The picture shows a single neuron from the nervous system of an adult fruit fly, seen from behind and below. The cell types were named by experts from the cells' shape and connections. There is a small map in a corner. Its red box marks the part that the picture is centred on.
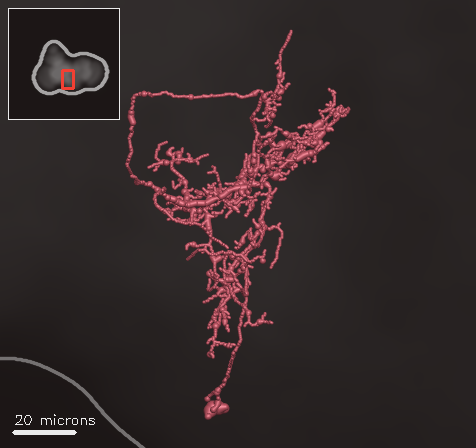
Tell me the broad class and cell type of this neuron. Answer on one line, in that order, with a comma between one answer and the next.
central-brain intrinsic neuron, VES091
